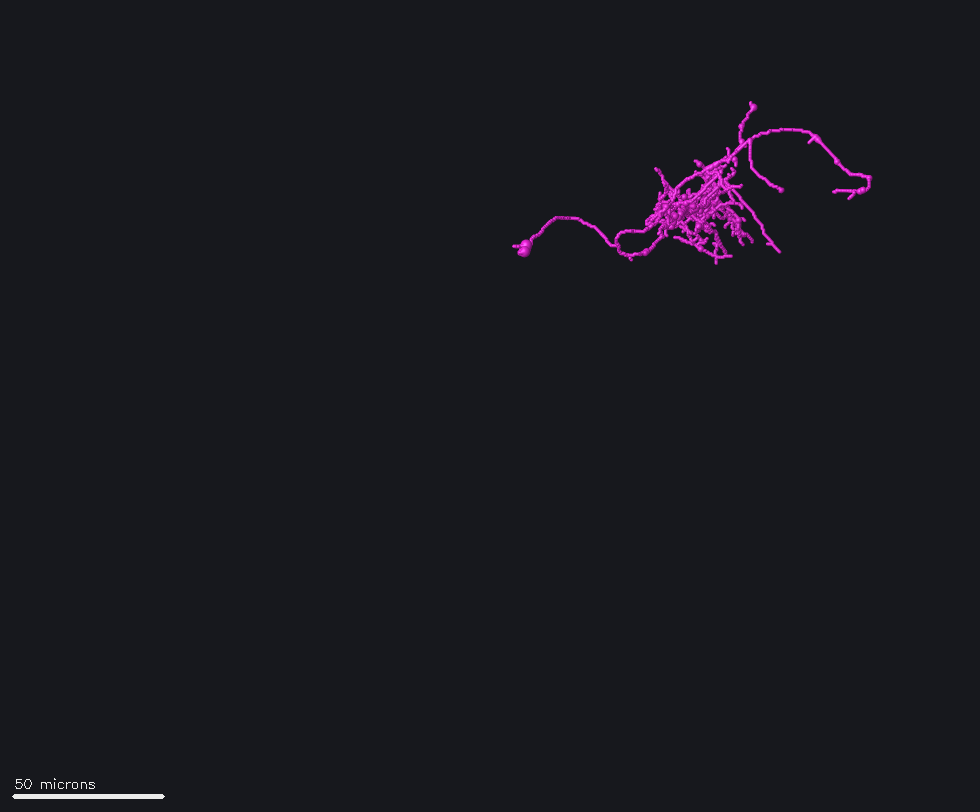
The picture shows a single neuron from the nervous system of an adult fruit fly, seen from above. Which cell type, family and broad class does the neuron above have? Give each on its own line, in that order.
CB2763
hemilineage LHl1
central-brain intrinsic neuron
